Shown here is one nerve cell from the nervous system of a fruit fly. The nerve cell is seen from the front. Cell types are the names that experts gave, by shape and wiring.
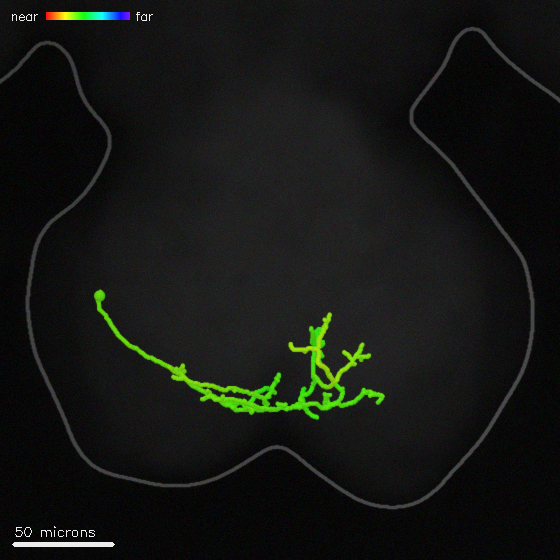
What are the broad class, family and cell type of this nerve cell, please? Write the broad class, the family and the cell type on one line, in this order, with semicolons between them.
nerve-cord intrinsic neuron; hemilineage 09B; IN09B058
